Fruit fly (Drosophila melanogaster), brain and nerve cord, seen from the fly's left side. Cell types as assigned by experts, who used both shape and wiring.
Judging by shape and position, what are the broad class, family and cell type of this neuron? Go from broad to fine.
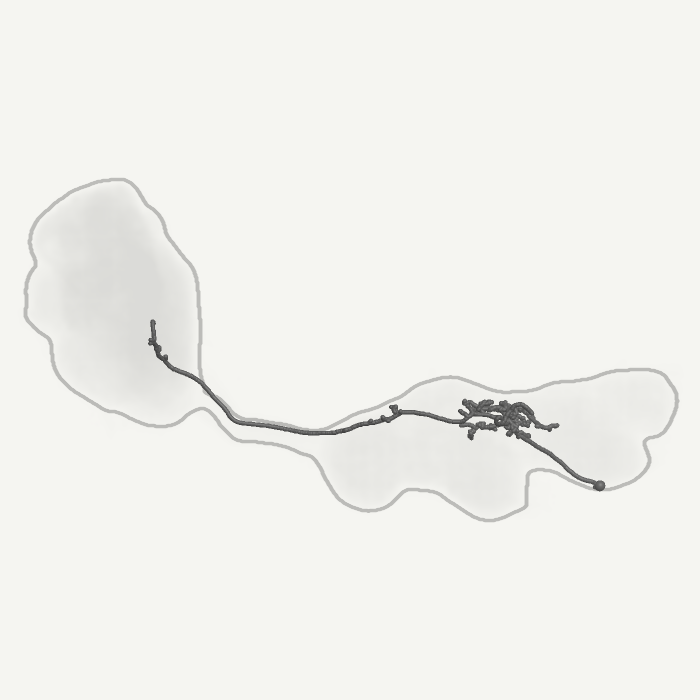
ascending neuron; hemilineage 07B; AN07B050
